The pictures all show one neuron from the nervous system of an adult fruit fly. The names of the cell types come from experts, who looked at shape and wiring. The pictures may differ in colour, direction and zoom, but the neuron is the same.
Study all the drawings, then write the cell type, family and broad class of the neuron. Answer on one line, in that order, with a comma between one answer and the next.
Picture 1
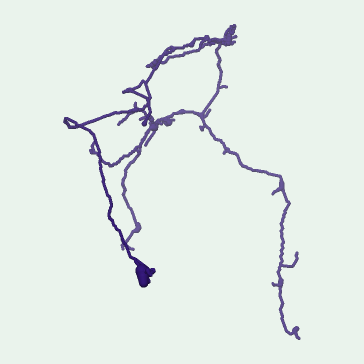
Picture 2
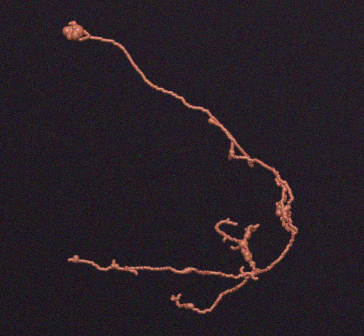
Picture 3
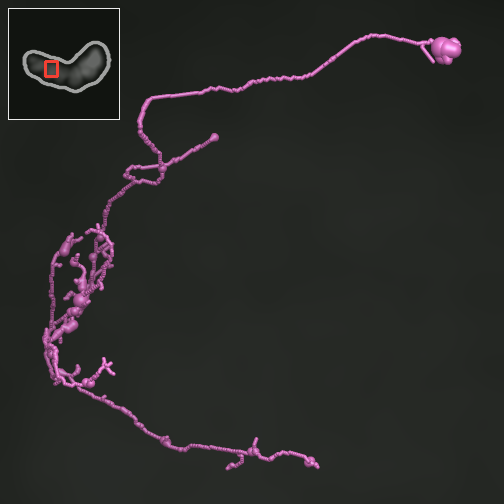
IN19A129, hemilineage 19A, nerve-cord intrinsic neuron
